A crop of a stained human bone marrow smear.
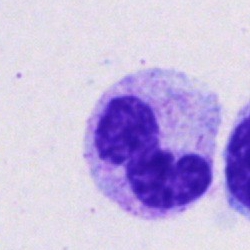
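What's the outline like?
Roughly round, with a smooth edge.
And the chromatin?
Dark purple and coarsely clumped.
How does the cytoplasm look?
Plentiful and pale lilac, with fine pinkish-purple granules scattered through it.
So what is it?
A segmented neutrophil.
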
